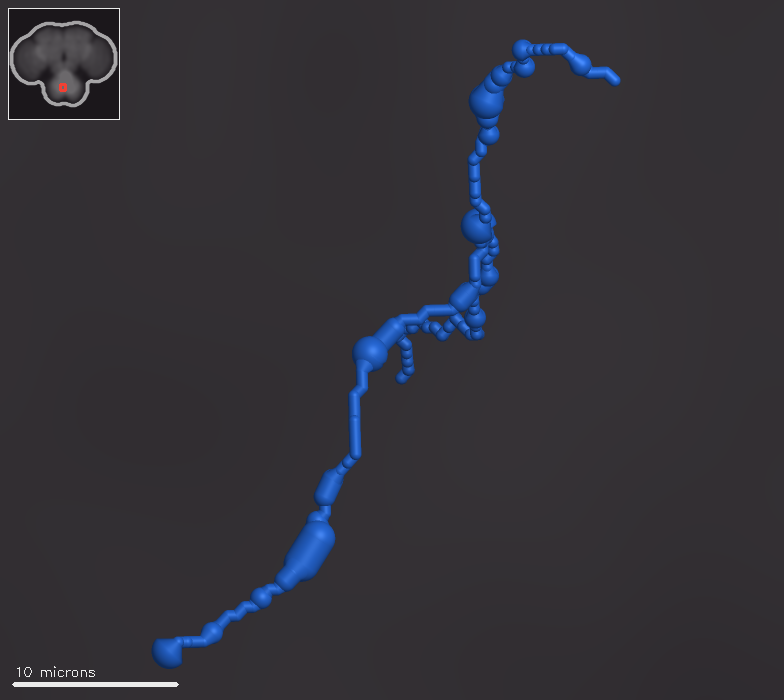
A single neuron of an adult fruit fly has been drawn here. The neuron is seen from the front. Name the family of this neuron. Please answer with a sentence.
The family is class mechanosensory tactile.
